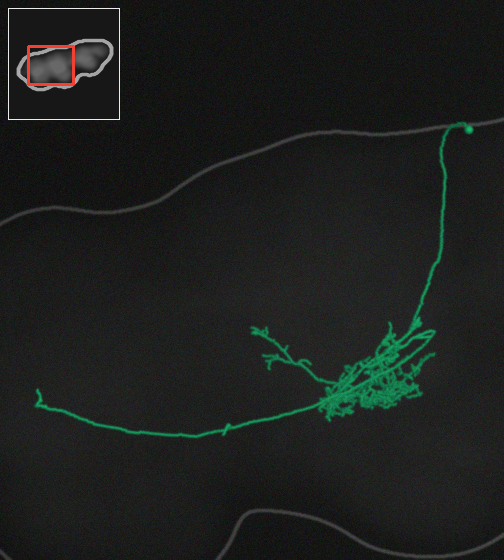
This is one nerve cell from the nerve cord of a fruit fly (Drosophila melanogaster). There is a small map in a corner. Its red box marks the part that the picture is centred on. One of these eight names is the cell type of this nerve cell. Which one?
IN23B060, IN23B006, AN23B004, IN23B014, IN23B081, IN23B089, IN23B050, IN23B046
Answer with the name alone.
IN23B089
